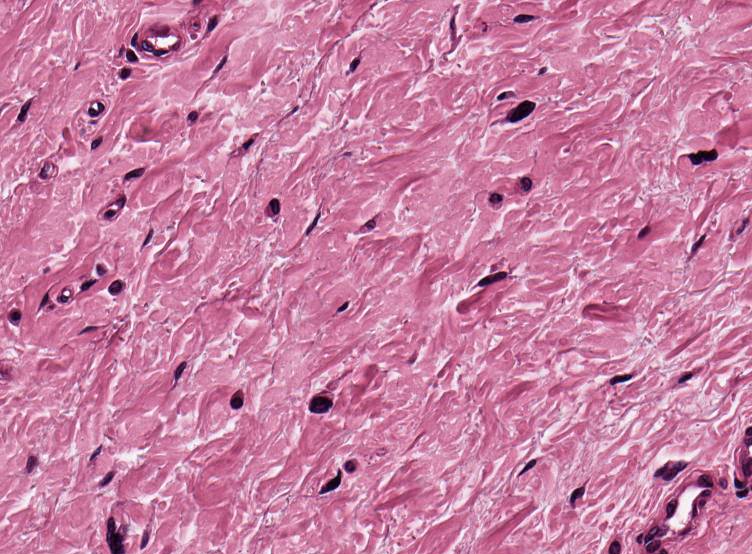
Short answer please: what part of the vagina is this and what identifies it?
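That's dense connective tissue: dense pink collagenous stroma across the whole field, and no epithelium anywhere. Its thick collagen bundles mostly run diagonally from lower left to upper right, with narrow white clefts between them throughout.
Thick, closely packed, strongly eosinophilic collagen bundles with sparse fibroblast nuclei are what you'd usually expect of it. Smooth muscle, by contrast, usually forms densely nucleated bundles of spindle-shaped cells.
Here the nuclei are sparse and widely spaced between the bundles.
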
